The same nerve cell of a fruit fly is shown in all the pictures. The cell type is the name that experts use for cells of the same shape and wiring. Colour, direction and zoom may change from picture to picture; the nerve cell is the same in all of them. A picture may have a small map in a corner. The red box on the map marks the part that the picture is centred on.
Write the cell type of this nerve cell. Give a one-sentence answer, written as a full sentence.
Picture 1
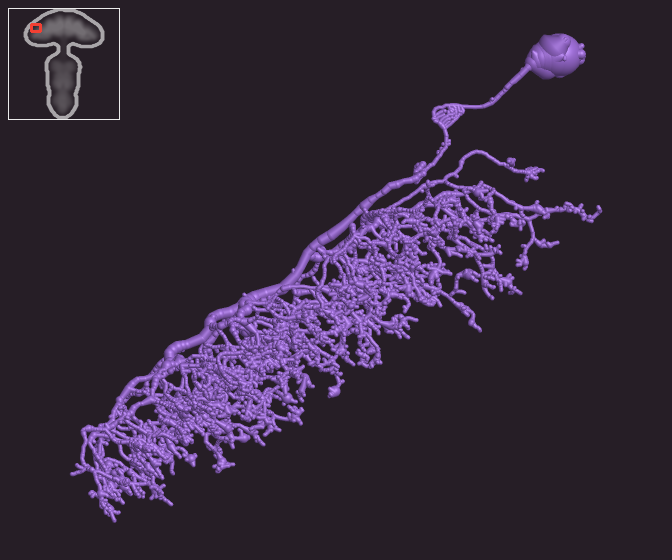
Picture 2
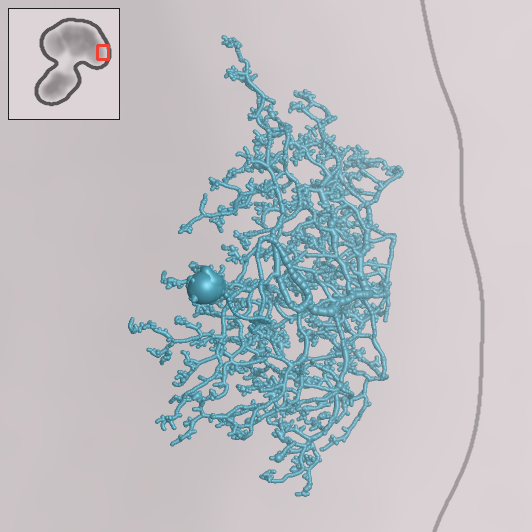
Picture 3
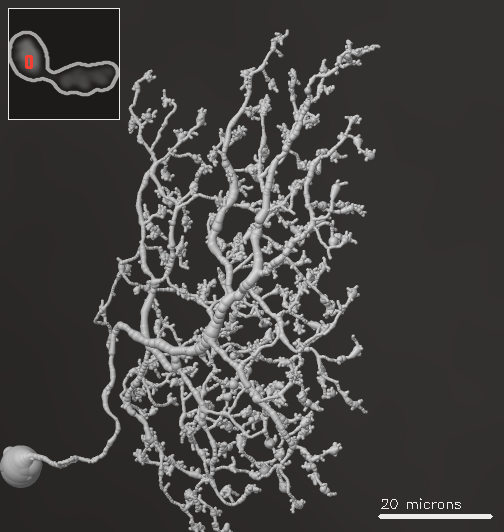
Within the cell type Dm6 sits this nerve cell.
